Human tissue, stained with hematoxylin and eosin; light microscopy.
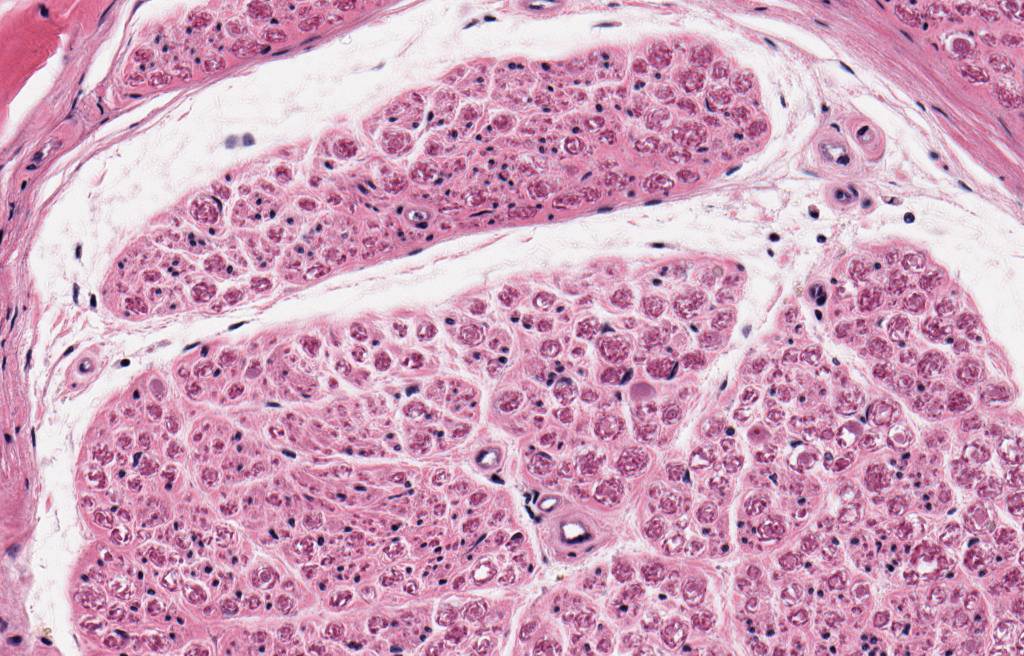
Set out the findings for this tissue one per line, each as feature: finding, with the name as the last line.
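Arrangement: separate rounded bundles, a long one across the upper half, larger ones filling the lower half.
Fibres: cut across, seen as small round profiles.
Nuclei: small, dark, oval to elongated, scattered singly between the fibres.
Bundle edge: a thin rim of flattened cells with spindle-shaped nuclei.
Name: tibial nerve.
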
